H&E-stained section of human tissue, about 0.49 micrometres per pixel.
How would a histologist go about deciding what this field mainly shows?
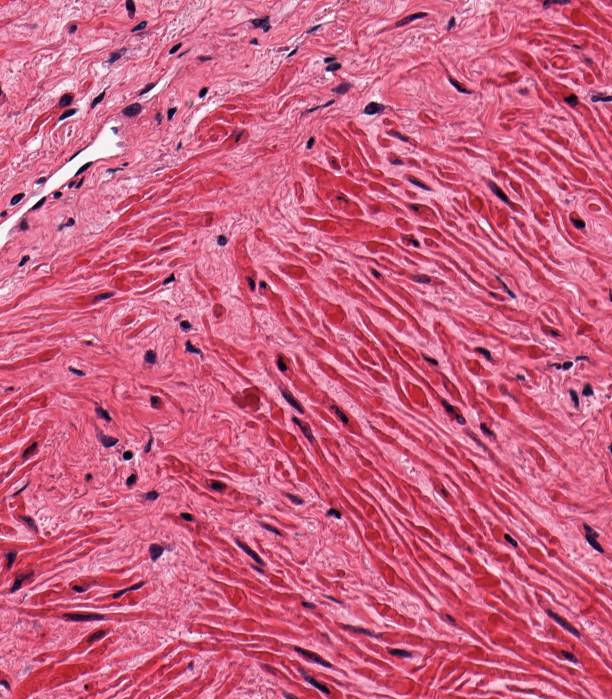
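Fibromuscular stroma, I think: spindle cells lying in bundles within fibrous stroma make up the entire field.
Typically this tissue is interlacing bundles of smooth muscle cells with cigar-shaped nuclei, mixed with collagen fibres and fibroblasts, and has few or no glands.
The nuclei here are small, dark and elongated, though sparsely scattered. Pale pink, wispy collagenous stroma separates the bundles, most plentifully at the upper left and left. Nowhere do I find epithelium or glands.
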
